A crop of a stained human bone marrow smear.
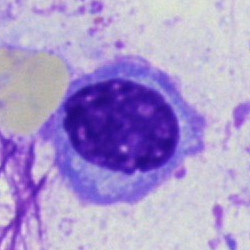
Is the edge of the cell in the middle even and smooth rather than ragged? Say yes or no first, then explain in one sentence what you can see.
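No. The cell outline is irregular, with small blunt bulges along its edge.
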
